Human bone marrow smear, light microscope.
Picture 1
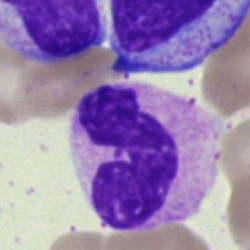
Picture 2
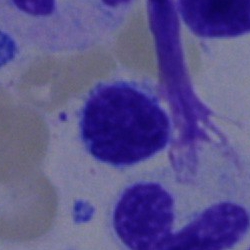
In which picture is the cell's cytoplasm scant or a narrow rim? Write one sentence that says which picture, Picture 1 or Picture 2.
Picture 2 holds the cell with no more than a narrow rim of cytoplasm.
